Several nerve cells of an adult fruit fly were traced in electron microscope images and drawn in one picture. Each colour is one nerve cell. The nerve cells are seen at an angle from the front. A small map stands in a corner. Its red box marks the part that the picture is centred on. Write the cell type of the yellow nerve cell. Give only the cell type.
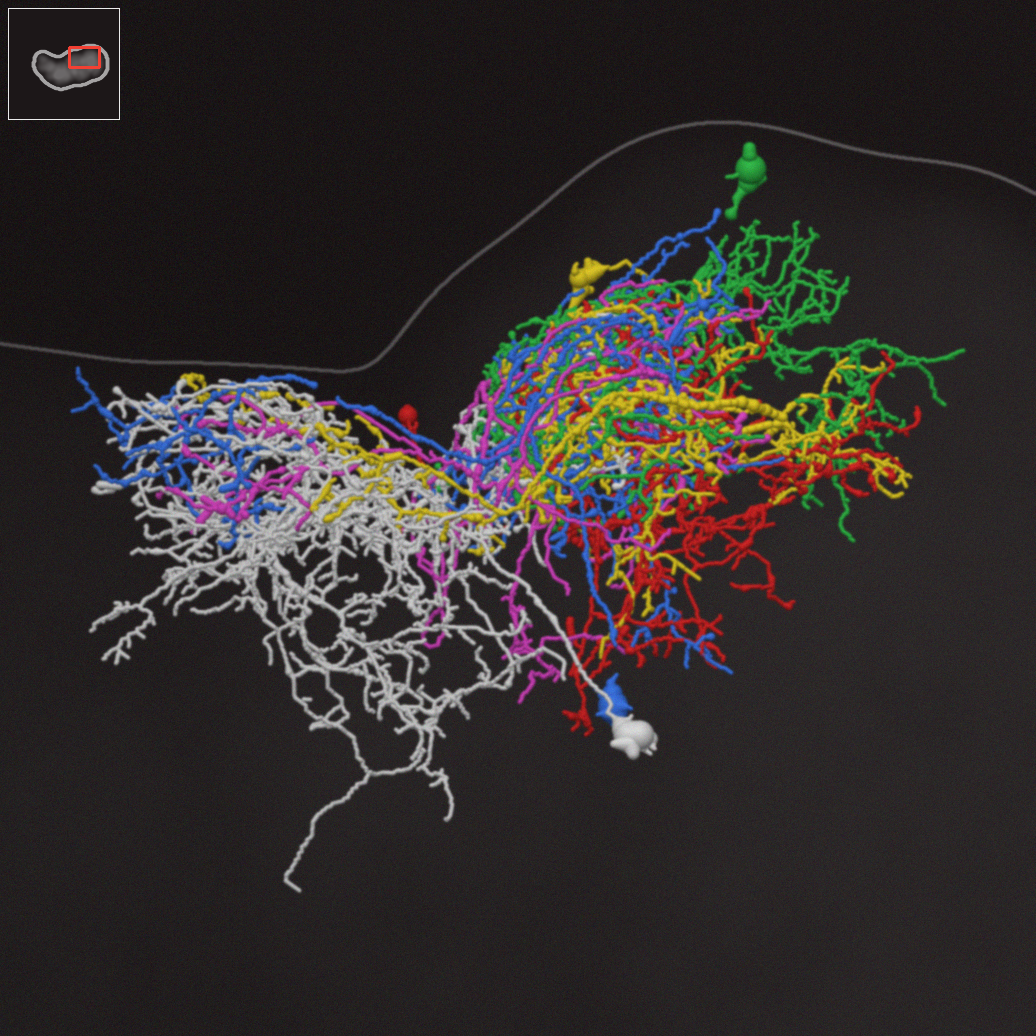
SMP553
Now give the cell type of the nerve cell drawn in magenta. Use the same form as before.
SMP088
